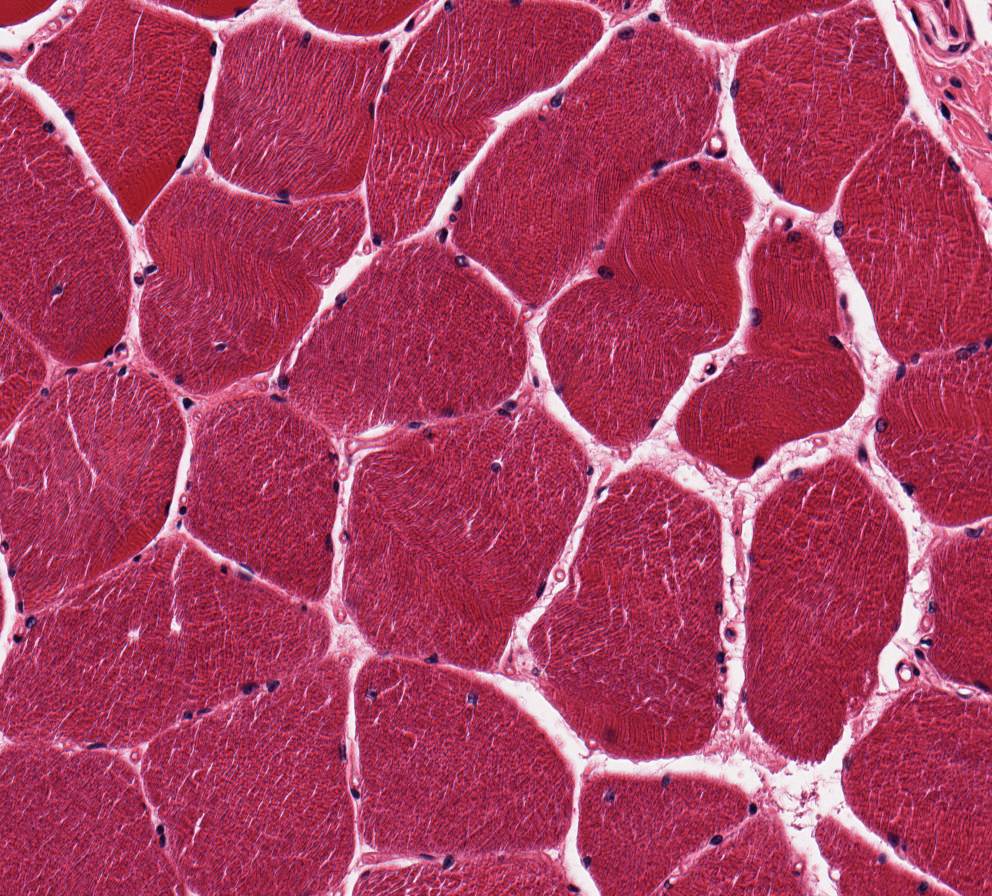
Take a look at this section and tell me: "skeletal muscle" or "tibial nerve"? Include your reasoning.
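It is skeletal muscle.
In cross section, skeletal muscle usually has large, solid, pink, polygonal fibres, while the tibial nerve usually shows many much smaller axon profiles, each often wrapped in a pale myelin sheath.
In this section, dark, flattened nuclei sit mostly at the edges of the fibres, with only thin, pale connective tissue between neighbours. Tiny round capillary profiles lie between fibres.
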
